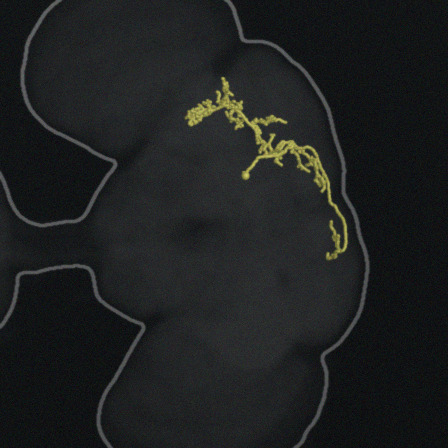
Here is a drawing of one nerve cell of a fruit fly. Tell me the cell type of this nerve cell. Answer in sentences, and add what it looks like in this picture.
Its cell type is pC1_8a. This is a central-brain intrinsic neuron. The cell body can be seen in the middle of the picture. In this view it is about as wide as it is tall.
